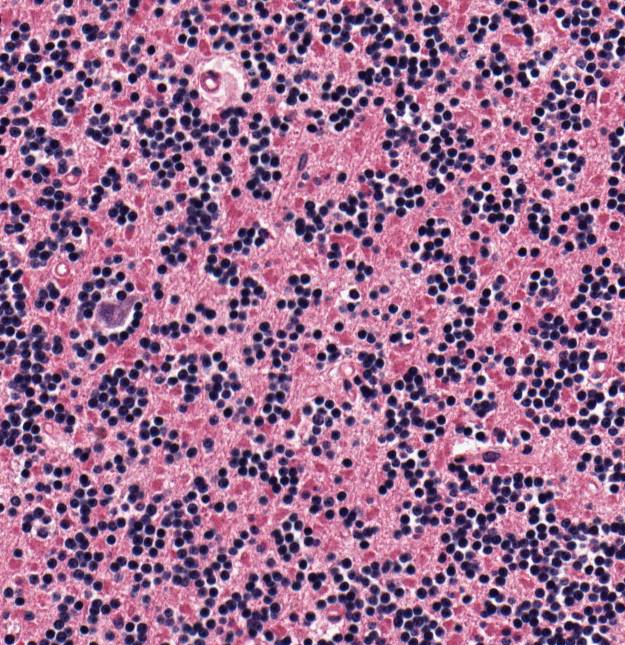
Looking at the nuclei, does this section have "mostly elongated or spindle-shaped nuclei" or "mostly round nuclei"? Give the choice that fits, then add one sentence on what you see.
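Mostly round nuclei. The small round nuclei are uniform in size and have very little visible cytoplasm.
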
